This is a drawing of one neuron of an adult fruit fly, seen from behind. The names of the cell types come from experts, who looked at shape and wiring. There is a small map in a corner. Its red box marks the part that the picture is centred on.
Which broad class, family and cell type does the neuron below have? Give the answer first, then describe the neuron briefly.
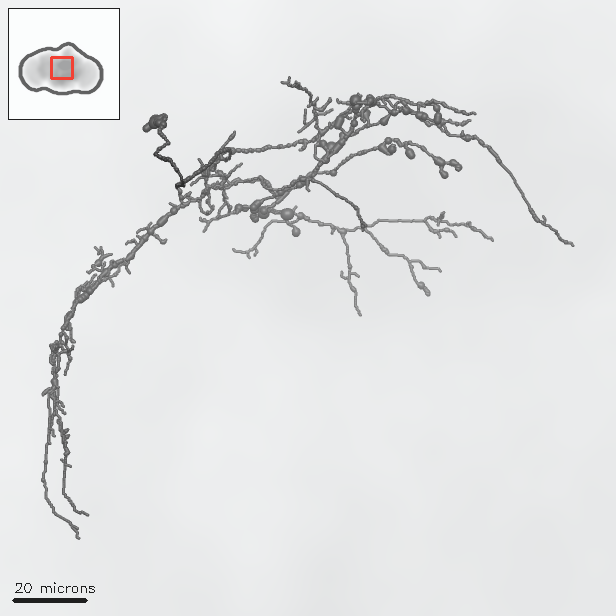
Its broad class is nerve-cord intrinsic neuron. Its family is hemilineage 11B. Its cell type is IN11B015. From left to right in the picture it spans about 150 microns. The picture shows dozens of branch ends.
